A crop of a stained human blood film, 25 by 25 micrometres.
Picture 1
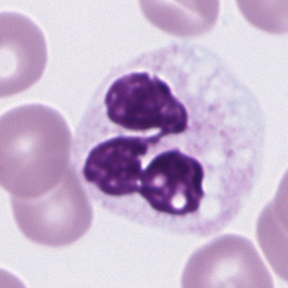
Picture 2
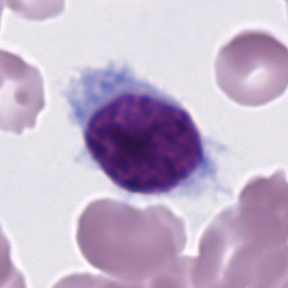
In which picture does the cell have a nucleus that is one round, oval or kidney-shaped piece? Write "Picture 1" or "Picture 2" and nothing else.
Picture 2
